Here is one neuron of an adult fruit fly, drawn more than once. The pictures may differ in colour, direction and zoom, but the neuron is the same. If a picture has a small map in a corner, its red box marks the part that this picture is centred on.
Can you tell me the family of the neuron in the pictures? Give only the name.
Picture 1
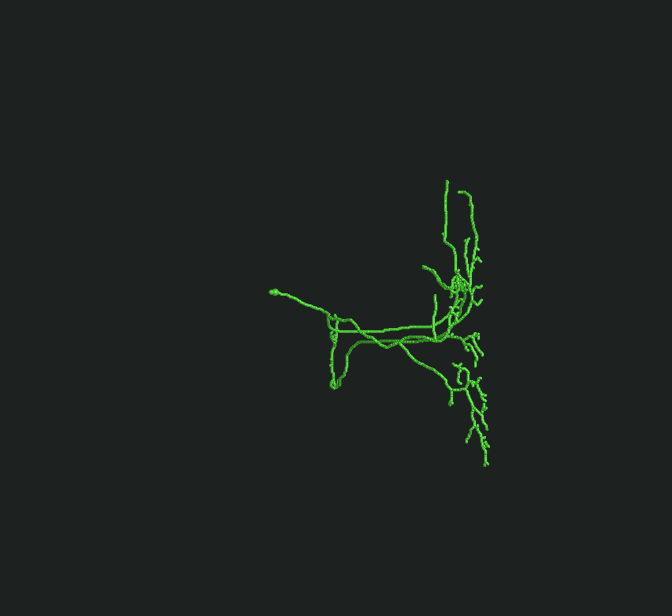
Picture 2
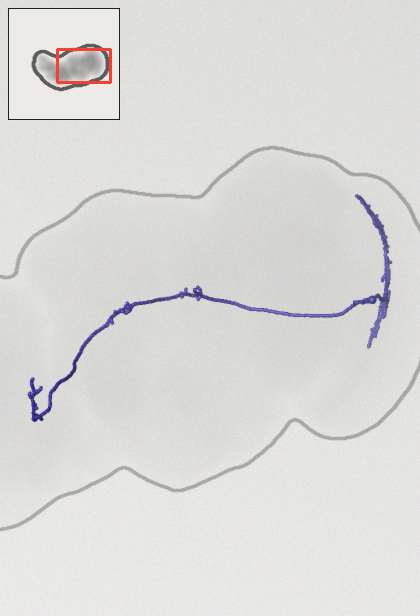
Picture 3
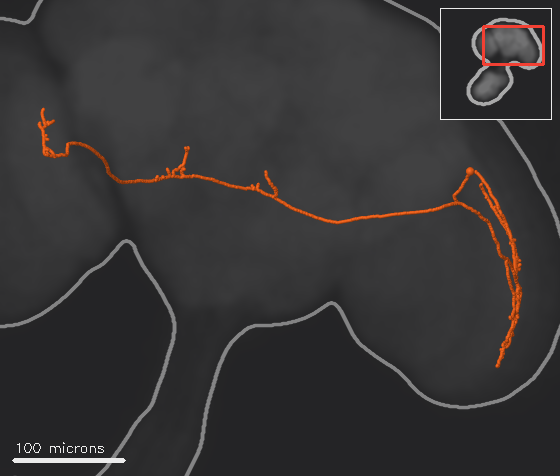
hemilineage VPNl&d1_lateral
